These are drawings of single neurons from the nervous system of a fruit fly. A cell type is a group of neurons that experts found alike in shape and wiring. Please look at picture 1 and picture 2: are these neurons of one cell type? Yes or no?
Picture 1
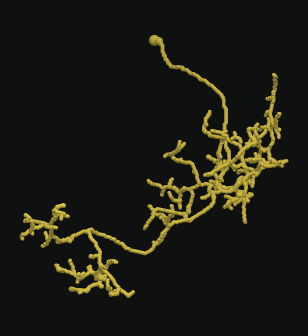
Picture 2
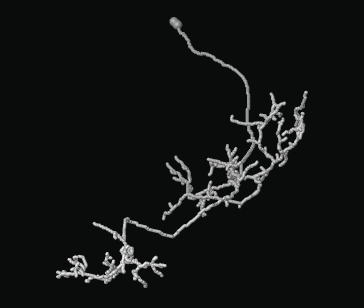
yes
